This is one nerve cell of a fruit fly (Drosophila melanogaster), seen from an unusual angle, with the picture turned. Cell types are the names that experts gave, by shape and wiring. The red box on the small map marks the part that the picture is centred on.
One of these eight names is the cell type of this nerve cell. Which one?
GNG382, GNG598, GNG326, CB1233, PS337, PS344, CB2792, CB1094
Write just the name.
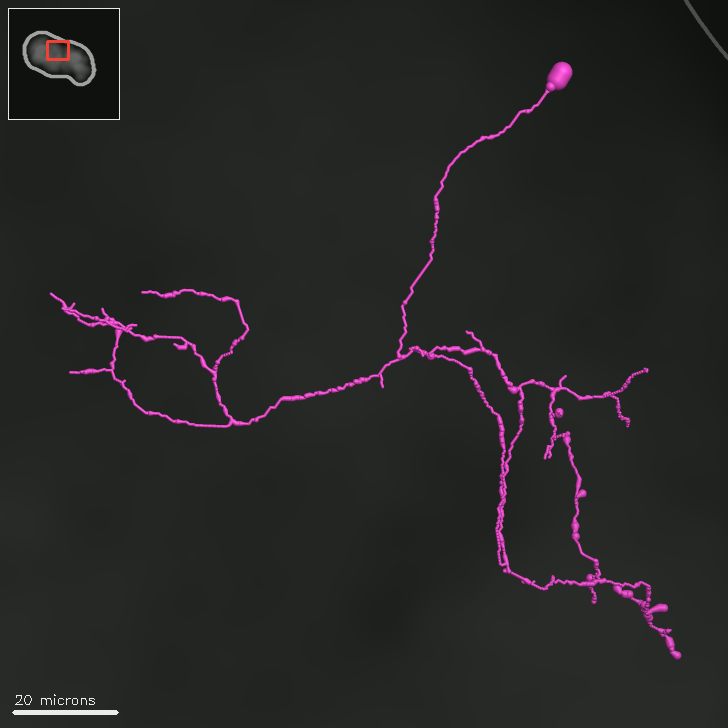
GNG326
